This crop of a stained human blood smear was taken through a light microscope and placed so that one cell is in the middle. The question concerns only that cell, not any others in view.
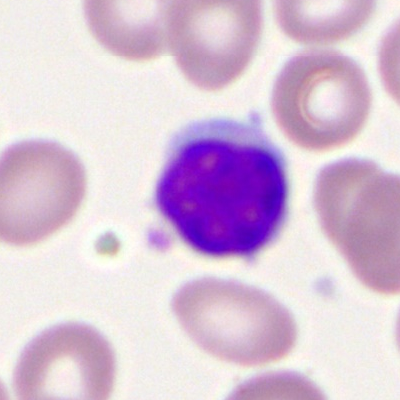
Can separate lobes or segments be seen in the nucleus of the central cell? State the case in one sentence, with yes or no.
No, the nucleus of this cell is one compact round, oval or kidney-shaped mass.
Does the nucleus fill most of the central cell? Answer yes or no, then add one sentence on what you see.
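Yes. The cytoplasm is a scant, pale blue rim.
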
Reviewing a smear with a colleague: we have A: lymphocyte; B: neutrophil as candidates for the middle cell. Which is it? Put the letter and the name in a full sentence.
With the cell in the middle being a lymphocyte, option A is the correct choice.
